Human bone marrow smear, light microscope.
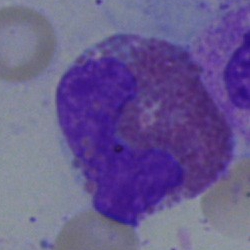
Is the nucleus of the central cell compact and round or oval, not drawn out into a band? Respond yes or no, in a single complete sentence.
No, the nucleus of this cell is a bent band with no separate lobes.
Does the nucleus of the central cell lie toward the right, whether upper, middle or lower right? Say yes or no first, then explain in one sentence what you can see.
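No. The nucleus runs along the left and lower edges of the cell.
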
